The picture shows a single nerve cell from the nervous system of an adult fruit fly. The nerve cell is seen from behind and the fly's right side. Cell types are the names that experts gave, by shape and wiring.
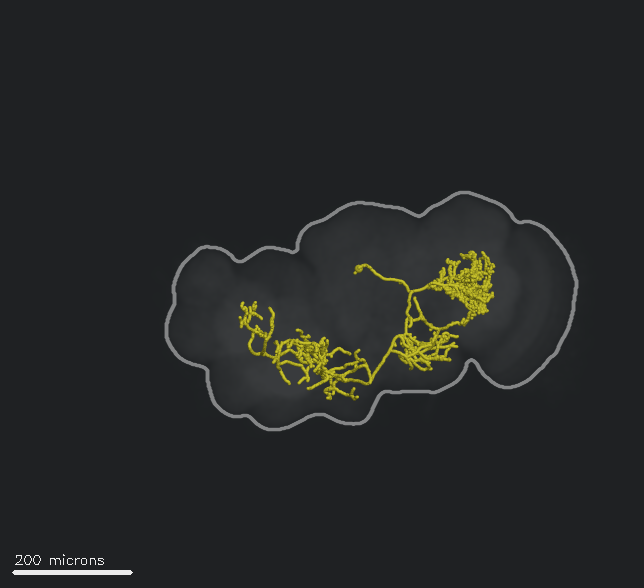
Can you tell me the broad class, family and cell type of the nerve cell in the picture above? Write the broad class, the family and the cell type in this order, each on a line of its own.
descending neuron
DNp
DNp34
